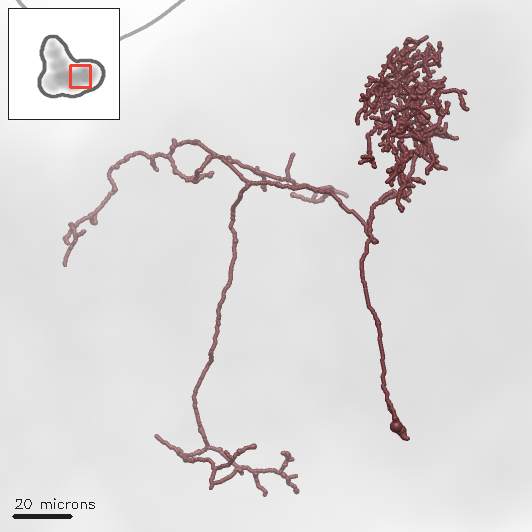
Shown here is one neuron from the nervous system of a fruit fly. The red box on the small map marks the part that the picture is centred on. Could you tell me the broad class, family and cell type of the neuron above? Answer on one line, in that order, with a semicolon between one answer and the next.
visual projection neuron; LoVP; LoVP89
